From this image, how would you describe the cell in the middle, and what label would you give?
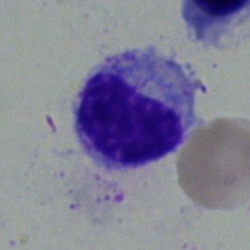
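Start with the shape: the cell is roughly round. Now look at the chromatin, which is dark purple and dense. Next to the upper right edge of the nucleus, the cytoplasm has a paler zone, and at the upper right small blebs project from the cell border. Here we have a myelocyte.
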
